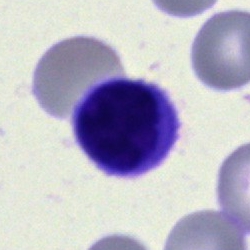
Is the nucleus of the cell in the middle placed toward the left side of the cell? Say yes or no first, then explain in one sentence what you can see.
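Yes. The cytoplasm is only a very thin rim, seen mostly along the right edge.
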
